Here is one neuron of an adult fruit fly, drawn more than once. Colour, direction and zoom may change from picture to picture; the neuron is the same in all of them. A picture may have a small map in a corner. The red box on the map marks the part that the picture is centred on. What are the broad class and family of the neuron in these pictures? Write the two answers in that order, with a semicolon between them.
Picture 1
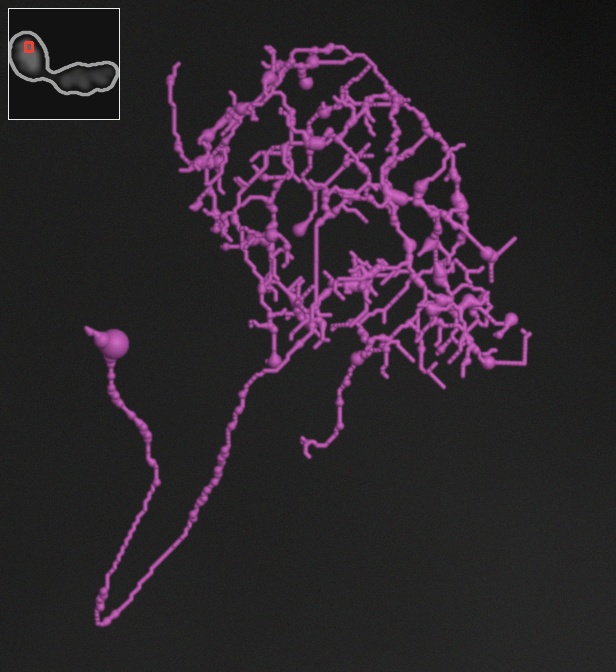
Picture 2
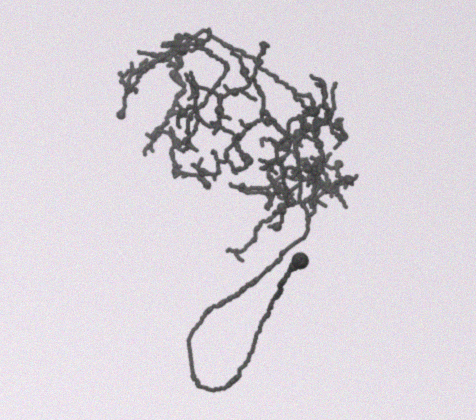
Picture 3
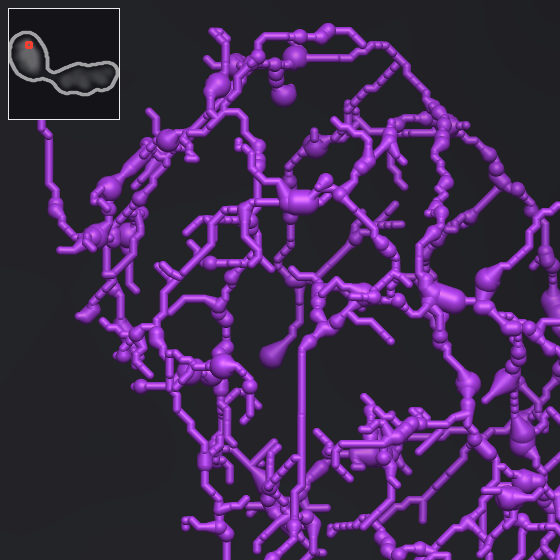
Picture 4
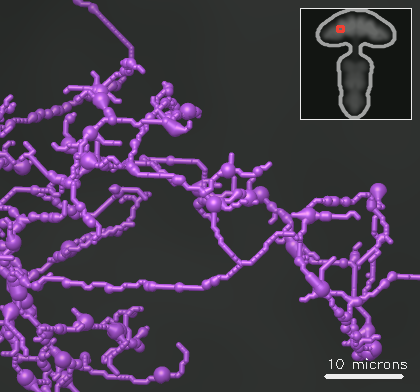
central-brain intrinsic neuron; hemilineage LHl4_dorsal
